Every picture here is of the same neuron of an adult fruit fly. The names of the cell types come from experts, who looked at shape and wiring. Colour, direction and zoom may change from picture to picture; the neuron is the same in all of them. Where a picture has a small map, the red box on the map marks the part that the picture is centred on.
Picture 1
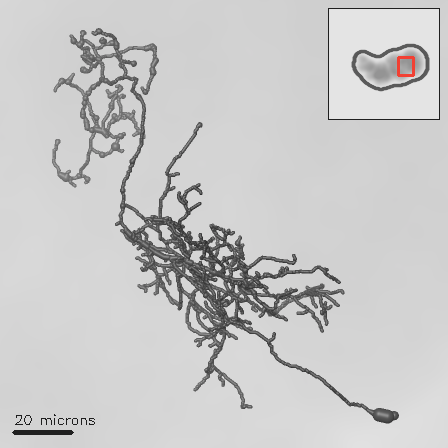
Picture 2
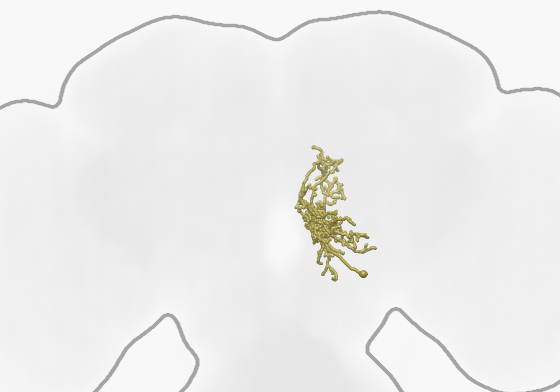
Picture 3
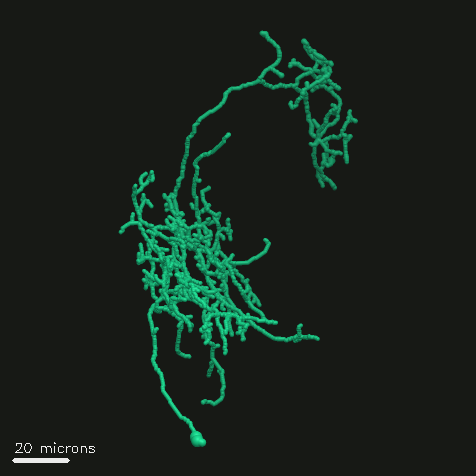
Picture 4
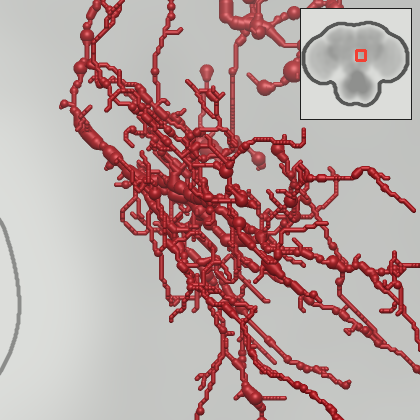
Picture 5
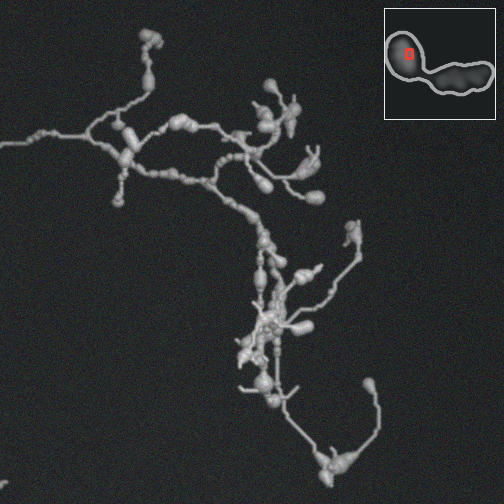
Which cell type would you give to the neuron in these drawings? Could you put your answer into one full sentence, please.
As for cell type, this neuron is CB3323.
